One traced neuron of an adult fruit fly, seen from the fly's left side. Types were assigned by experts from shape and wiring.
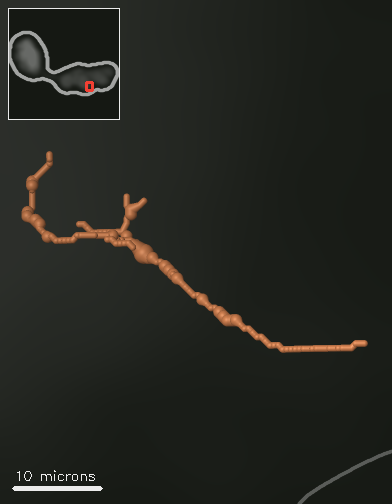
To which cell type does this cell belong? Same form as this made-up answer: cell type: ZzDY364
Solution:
cell type: SNta25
